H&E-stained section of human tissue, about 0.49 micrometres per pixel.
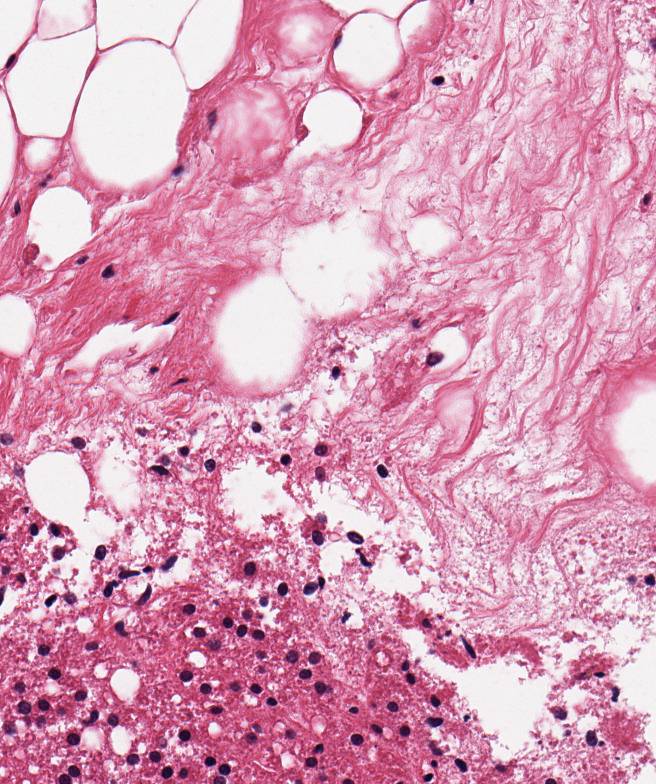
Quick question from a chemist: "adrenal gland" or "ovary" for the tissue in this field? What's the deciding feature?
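This is adrenal gland, not ovary.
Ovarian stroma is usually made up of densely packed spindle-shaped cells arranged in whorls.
Here, by contrast, the fibrous stroma holds only a few scattered nuclei. At the top left, adipocytes appear as large round empty spaces bounded by thin pink membranes. In the cellular area at the lower left, the nuclei are small, round, dark and uniform, set in a finely granular pink background.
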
